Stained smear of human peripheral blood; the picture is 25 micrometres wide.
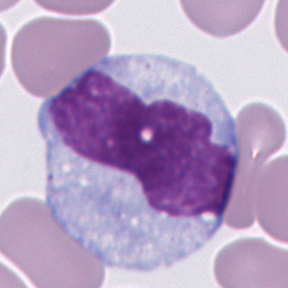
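Monocyte, the nucleated cell at the centre: its outline is round and smooth, and I follow an elongated band of nucleus running diagonally from upper left to lower right. That nuclear margin is irregular, notched and folded along its edges, set in abundant pale grey-blue cytoplasm.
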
